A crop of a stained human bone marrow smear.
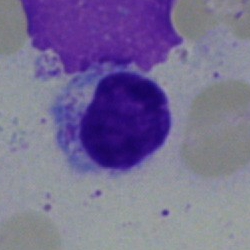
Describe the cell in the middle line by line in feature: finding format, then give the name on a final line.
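Nucleus: off-centre, toward the right
Cytoplasm: mostly to the left of the nucleus
Granules: a few, purplish, scattered
Outline: ragged on the left
Name: lymphocyte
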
